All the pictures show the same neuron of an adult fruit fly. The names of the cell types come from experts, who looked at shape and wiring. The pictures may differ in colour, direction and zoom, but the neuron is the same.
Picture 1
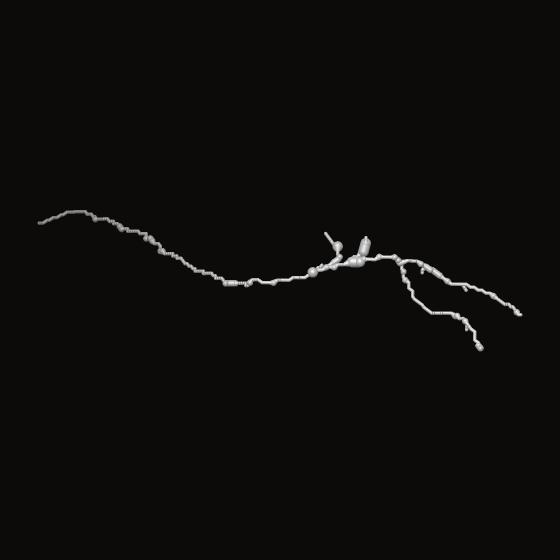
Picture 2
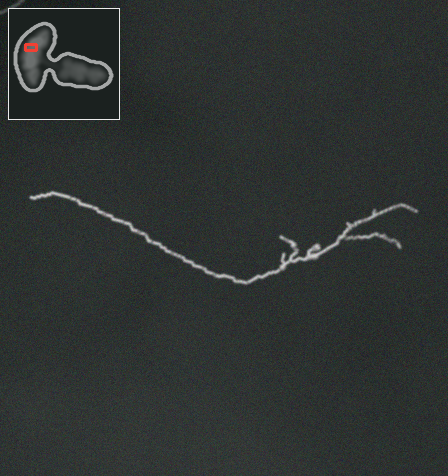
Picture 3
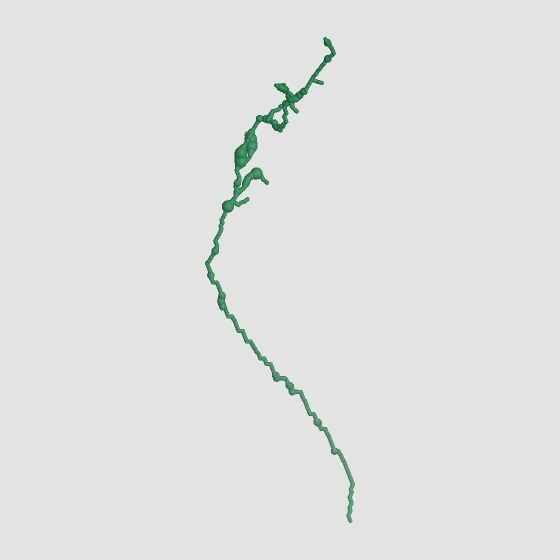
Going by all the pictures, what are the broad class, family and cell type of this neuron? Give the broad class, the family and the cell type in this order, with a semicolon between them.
sensory neuron entering the brain; class mechanosensory; JO-CA1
